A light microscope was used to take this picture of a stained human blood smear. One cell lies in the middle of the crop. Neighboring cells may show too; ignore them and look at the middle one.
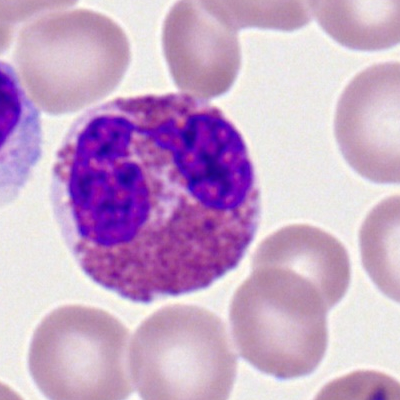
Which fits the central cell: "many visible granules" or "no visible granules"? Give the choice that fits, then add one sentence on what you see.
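Many visible granules. The granule-filled cytoplasm is most densely packed in the lower half of the cell.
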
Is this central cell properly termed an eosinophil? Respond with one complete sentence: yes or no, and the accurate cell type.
Yes, the cell at the center of the crop is an eosinophil.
